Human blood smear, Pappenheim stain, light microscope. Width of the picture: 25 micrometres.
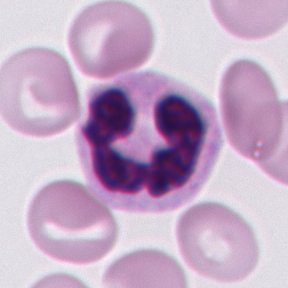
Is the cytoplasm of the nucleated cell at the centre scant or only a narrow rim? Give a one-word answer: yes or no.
No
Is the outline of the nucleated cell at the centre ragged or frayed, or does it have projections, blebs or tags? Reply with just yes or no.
No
